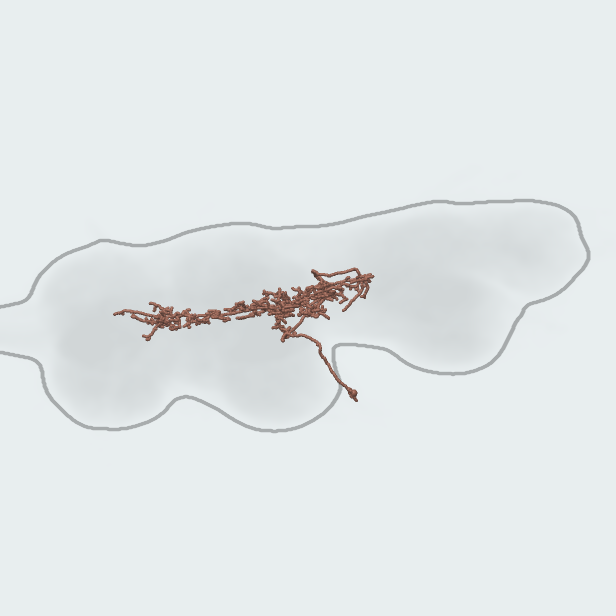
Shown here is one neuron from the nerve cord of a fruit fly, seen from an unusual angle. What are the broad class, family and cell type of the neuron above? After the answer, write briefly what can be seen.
It is a nerve-cord intrinsic neuron. The family is hemilineage 12A. The cell type is IN12A034. In this view it is wider than it is tall.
